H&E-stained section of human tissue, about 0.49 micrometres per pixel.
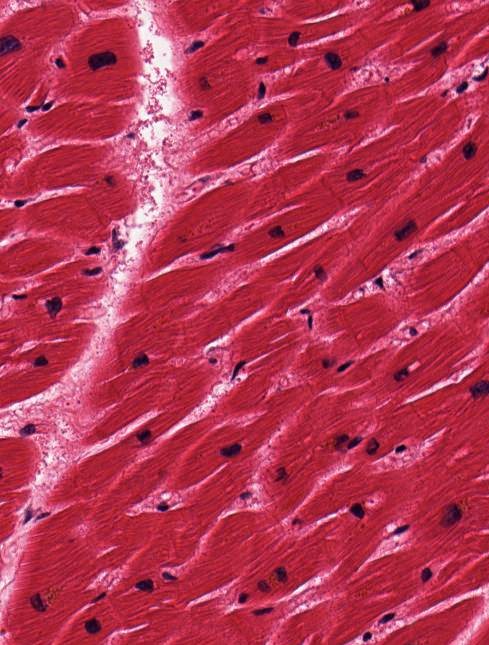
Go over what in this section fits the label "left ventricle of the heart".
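Name: left ventricle of the heart. Fine striations in deep pink muscle cytoplasm: consistent.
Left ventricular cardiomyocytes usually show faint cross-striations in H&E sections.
Fibres fill the field in parallel, slanting lower left to upper right. Small yellow-brown granules at the ends of some muscle nuclei. Slender, dark, elongated nuclei in narrow pale spaces between fibres.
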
